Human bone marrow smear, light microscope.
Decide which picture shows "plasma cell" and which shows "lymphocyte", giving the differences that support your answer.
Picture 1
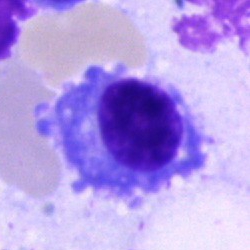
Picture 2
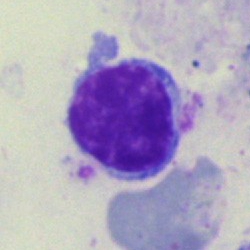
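Answer: picture 1 is a plasma cell and picture 2 is a lymphocyte. The lymphocyte's nucleus fills most of the cell, whereas the plasma cell's nucleus lies off-centre, toward the right side.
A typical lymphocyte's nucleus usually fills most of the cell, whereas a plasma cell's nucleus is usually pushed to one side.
The lymphocyte keeps only a narrow blue rim of cytoplasm, while the plasma cell's blue cytoplasm forms a band widest on the left of the nucleus.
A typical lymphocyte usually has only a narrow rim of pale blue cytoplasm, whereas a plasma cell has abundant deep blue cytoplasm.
Chromatin is dark purple in both, densely stained in the plasma cell and mottled by scattered lighter patches in the lymphocyte.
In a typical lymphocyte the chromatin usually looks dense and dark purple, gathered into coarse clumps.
The outlines differ: the plasma cell is irregular and fringed all round with many small rounded blebs, while the lymphocyte has a single pale bluish bleb projecting from its upper left edge. Neither cell shows distinct granules in its cytoplasm.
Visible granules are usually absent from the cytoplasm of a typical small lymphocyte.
A large pale grey-blue structure lies just below and to the right of the lymphocyte.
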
